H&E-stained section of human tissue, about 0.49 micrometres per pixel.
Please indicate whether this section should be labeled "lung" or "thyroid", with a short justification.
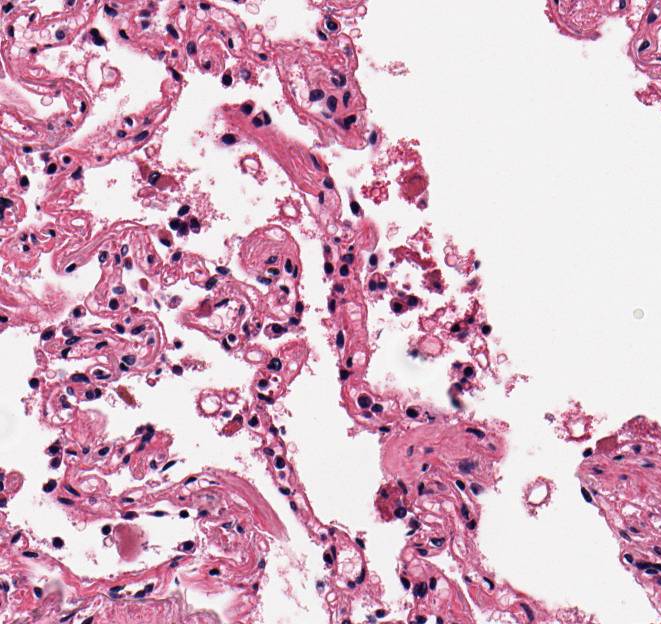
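That's lung. Thin, branching pink walls form a lace-like network around many open spaces, with a large empty one in the upper right.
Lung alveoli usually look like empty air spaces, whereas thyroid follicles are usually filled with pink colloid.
The walls carry mostly small, dark, elongated nuclei in pink fibrous material.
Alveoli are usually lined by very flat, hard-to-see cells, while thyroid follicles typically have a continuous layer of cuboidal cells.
Some walls are thickened by dense pink fibrous material, most clearly lower centre and lower right.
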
